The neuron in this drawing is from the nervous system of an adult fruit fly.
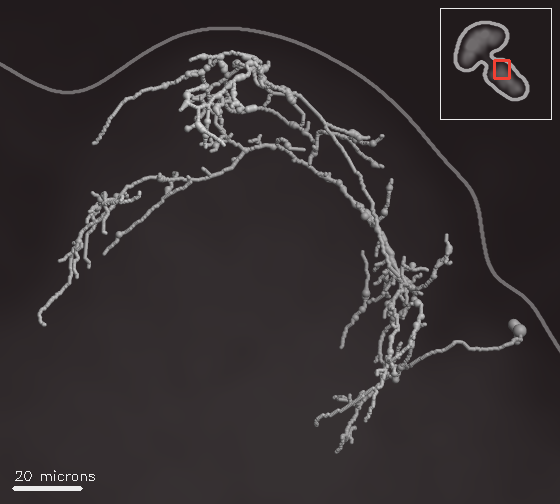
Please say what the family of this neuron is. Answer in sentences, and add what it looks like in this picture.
Its family is hemilineage 03A. It is a nerve-cord intrinsic neuron. It is in the nerve cord and does not reach the brain. By the scale bar it is about 150 microns wide in this view. Dozens of branch ends can be seen.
